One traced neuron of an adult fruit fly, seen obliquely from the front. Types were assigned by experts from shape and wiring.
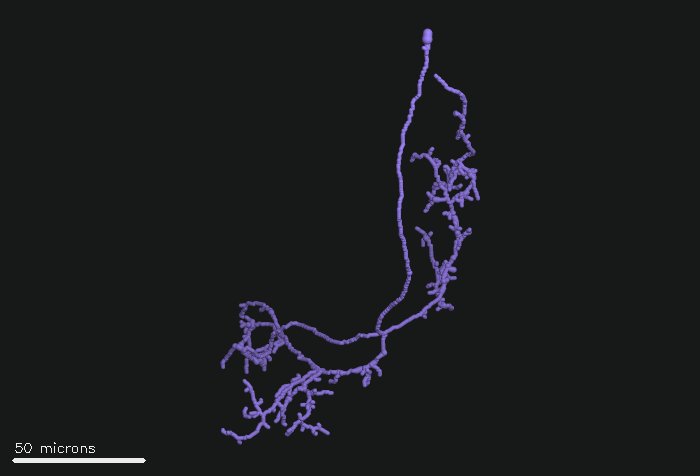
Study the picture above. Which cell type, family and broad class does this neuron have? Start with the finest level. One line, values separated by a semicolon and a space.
WED100; hemilineage DM1_antero_ventral; central-brain intrinsic neuron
